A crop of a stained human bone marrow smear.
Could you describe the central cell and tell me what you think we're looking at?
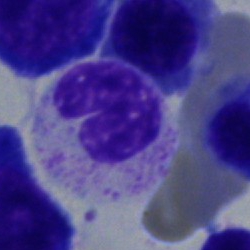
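In the upper part of the cell lies a kidney-shaped nucleus, with a deep notch entering from the left side. The cell outline is roughly round and smooth. Cytoplasm is abundant and pale greyish in colour. This cell is a band neutrophil.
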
